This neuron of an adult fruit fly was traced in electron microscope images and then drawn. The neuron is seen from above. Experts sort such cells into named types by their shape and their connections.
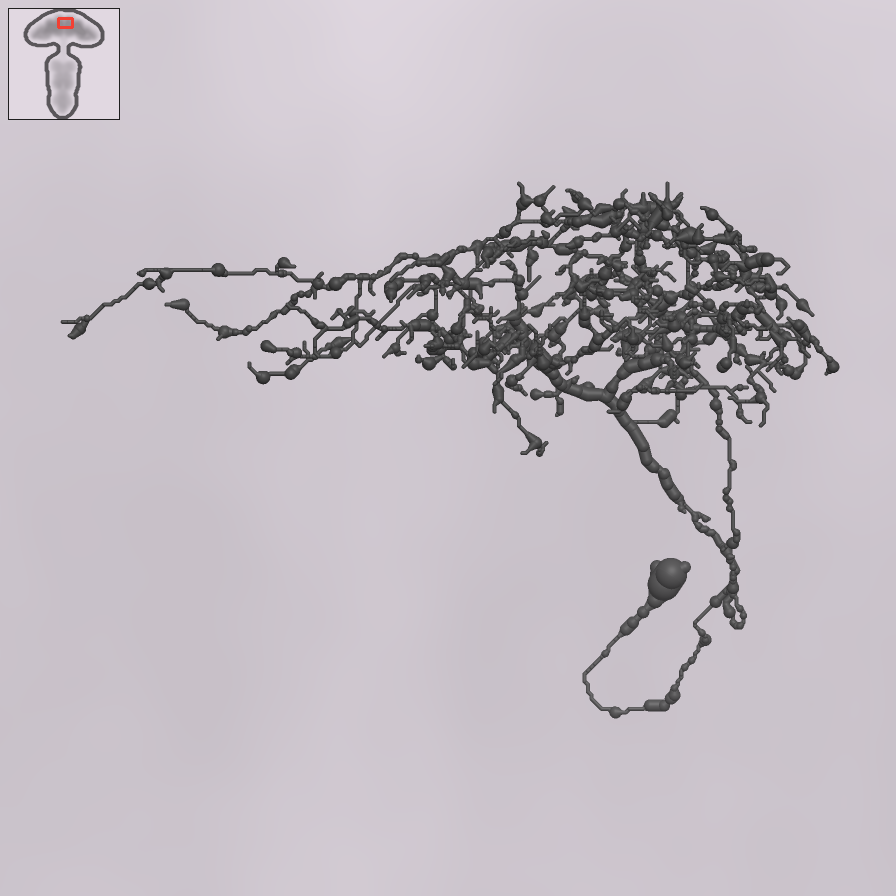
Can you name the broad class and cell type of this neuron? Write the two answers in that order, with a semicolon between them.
central-brain intrinsic neuron; GNG081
